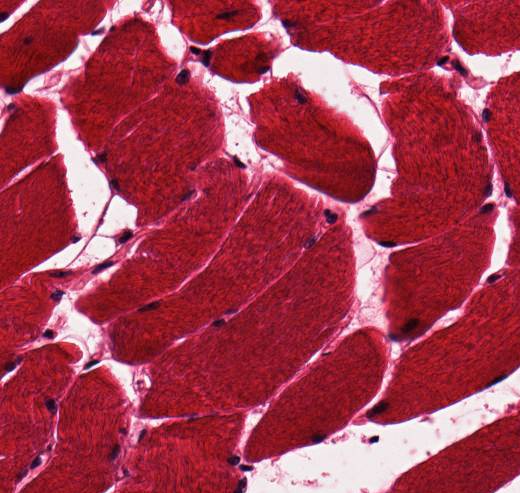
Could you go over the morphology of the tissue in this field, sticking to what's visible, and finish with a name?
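These fibres have broad profiles, polygonal to rounded, and their sizes vary quite a bit. The cytoplasm takes eosin a deep, even red, and if you look closely there's a fine fibrillar streaking running through it. Nuclei are small, dark and flattened, sitting out at the fibre edges. It's skeletal muscle.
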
